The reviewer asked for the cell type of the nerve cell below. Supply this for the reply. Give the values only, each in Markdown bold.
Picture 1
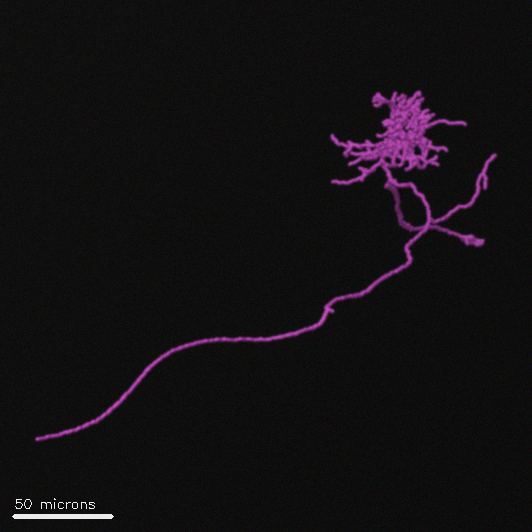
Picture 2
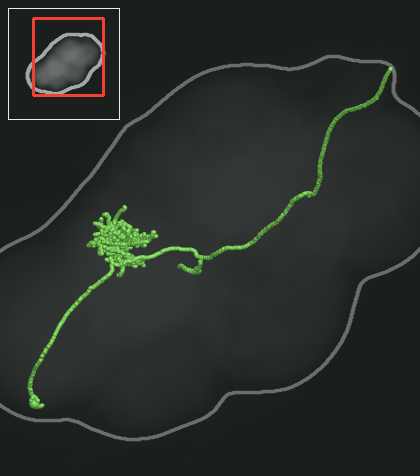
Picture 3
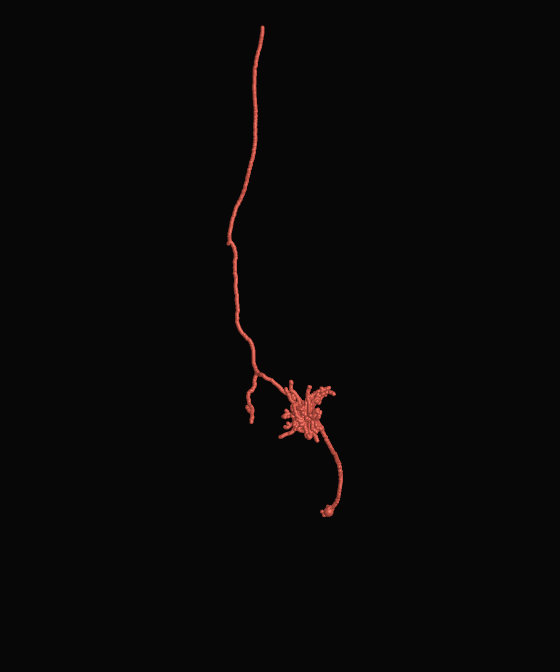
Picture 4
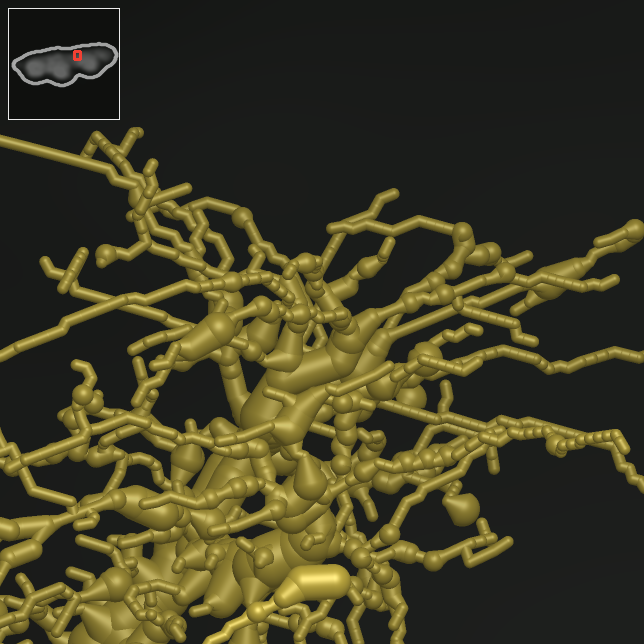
**AN07B036**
